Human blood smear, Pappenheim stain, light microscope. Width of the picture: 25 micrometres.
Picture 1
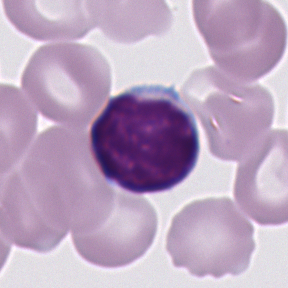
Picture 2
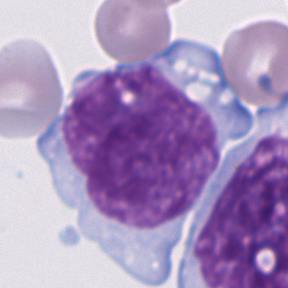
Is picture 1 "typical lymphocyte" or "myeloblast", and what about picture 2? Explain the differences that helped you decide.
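Of the two cells, the typical lymphocyte is the one in picture 1, and the myeloblast is the one in picture 2. The typical lymphocyte measures about 10 micrometres across, with a round nucleus of about 9 micrometres.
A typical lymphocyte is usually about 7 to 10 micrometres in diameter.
The myeloblast is larger: its round nucleus alone is about 14 micrometres across.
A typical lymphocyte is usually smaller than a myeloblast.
Chromatin in the typical lymphocyte is dense and stains deep purple, and no distinct nucleolus can be seen.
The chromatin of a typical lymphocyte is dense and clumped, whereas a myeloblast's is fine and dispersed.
Outlines differ as well: the typical lymphocyte's is smooth and round, the myeloblast's irregular with blunt rounded bulges. Both cells have pale blue cytoplasm. In the typical lymphocyte it forms only a thin rim, most visible as a crescent along the top edge. The myeloblast's cytoplasm shows no visible granules but holds a few small clear vacuoles at the upper right of the nucleus. Red cells press against the myeloblast's upper edge.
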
